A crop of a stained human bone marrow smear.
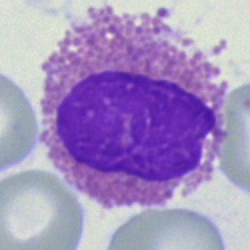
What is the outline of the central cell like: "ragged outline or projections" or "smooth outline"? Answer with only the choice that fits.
Ragged outline or projections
